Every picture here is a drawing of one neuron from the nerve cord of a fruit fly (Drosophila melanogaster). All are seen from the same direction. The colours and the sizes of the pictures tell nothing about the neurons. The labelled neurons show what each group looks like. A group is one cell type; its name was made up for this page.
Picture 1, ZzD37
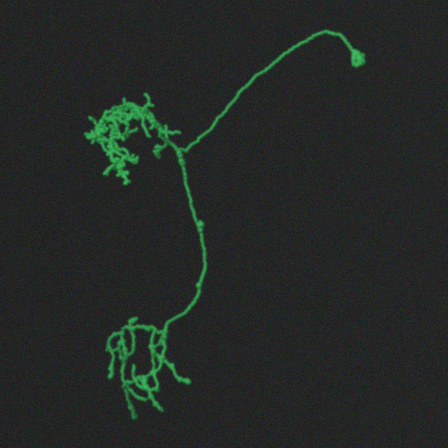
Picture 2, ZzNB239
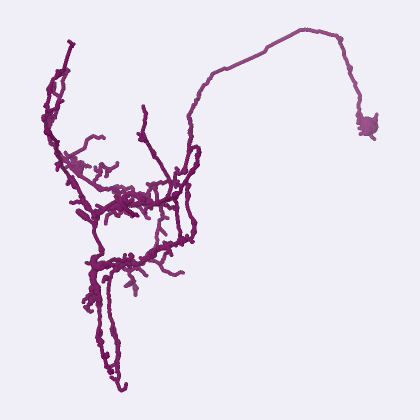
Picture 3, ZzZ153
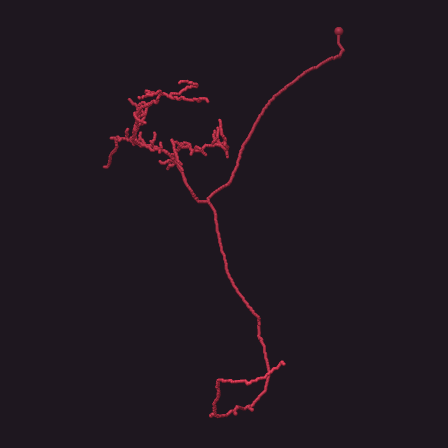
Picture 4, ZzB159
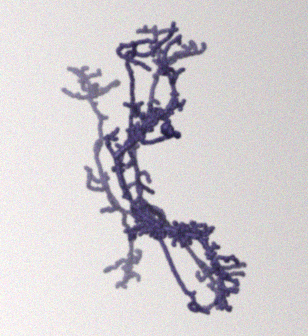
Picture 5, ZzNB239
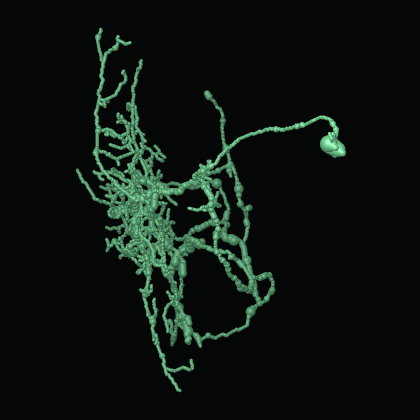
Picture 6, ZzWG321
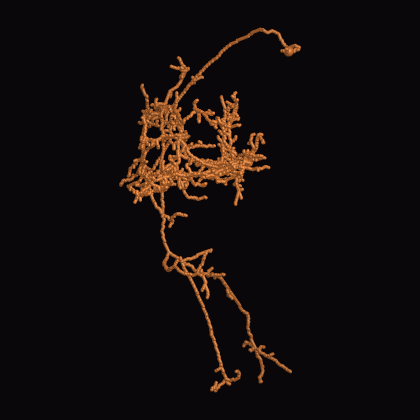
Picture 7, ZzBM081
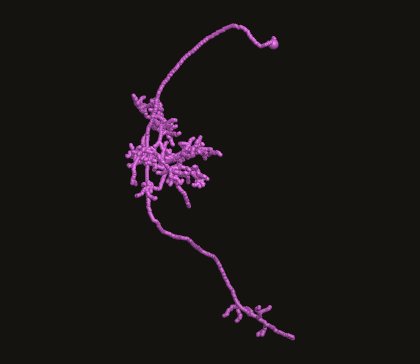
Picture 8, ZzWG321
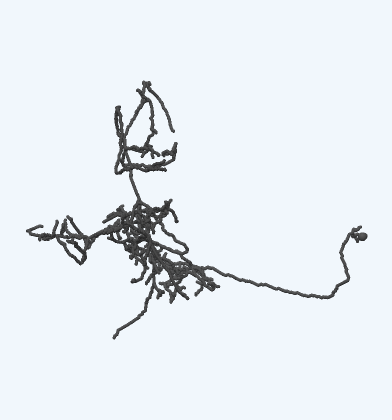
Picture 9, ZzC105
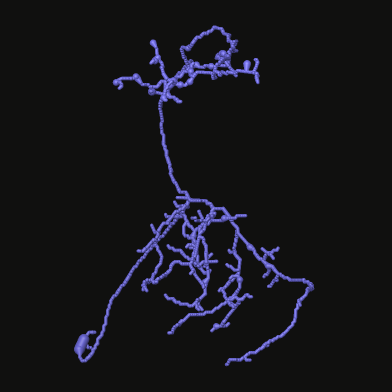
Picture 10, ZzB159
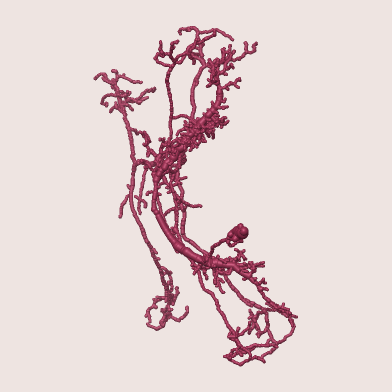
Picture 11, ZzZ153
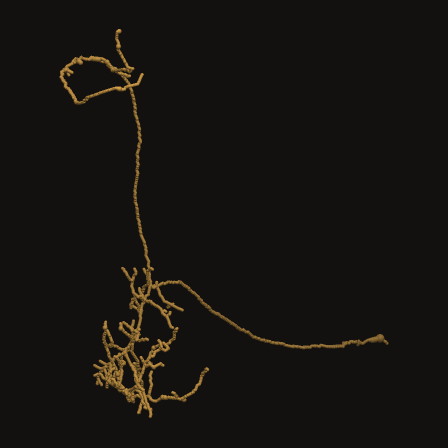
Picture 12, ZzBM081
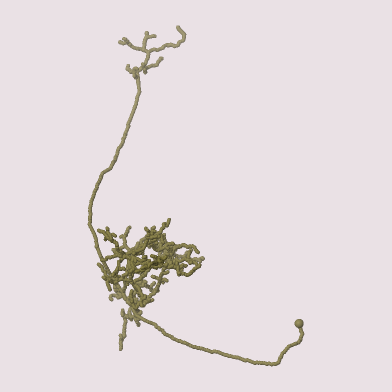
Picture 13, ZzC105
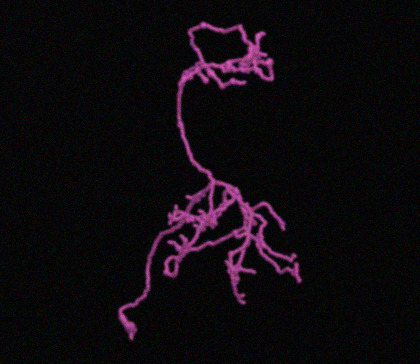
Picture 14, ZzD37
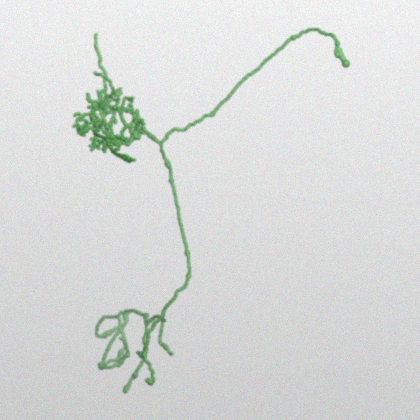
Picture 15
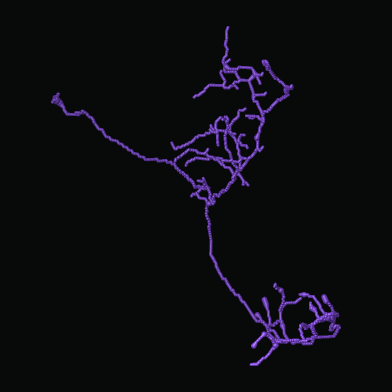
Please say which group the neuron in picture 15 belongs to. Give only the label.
ZzC105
